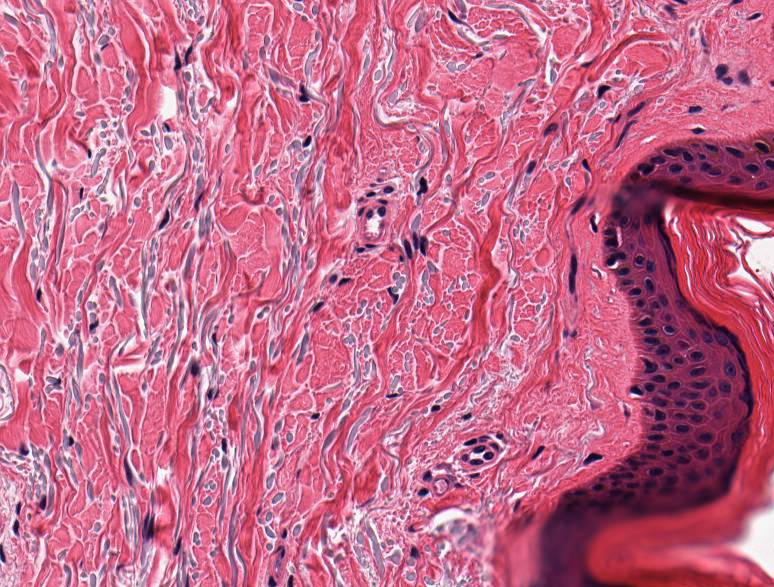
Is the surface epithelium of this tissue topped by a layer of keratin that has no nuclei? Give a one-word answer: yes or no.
Yes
